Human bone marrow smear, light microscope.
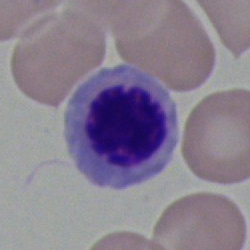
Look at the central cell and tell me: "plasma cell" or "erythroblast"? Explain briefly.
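The cell is an erythroblast. It has a roughly round outline. The chromatin is dark purple and coarsely clumped, and no nucleoli are visible in the nucleus. The cytoplasm contains no vacuoles.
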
